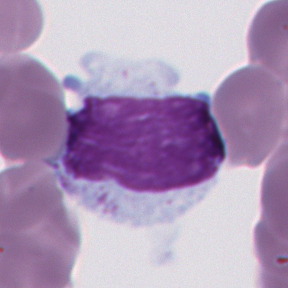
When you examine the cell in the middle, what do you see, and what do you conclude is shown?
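Outline: irregular, with the cytoplasm ragged and frayed along the top edge. Nucleus: a single unlobed mass, wider than it is tall. Cytoplasm: pale greyish-blue, holding small scattered reddish-purple granules that are most numerous below the nucleus. The cell in the middle is a large granular lymphocyte.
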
